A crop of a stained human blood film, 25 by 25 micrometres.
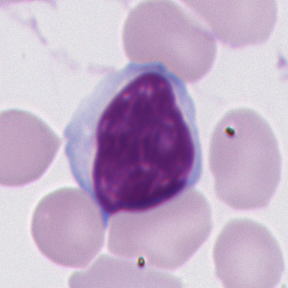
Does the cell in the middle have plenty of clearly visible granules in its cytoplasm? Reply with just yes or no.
No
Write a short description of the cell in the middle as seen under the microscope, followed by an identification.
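Starting with size, I make the cell about 13 micrometres across, with an oval nucleus of about 13 by 9 micrometres filling about 70% of its area. I see no notch or lobes in that nucleus. Its chromatin is dark purple and clumped, with paler streaks running between the clumps. The pale blue cytoplasm is wider on the left side of the nucleus than on the right. So I take this to be a typical lymphocyte.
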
